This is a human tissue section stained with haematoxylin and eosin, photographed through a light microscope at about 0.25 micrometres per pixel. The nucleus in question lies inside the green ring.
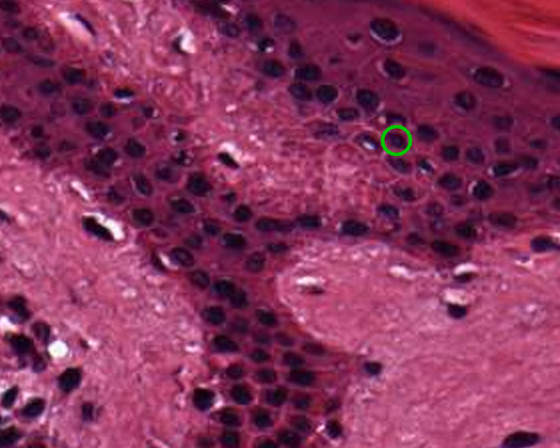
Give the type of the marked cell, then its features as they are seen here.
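Keratinocyte. The nucleus is oval, dark, and about the same size as the nuclei of the cells around it. The nucleus sits roughly in the middle of the cell and is surrounded by a moderate rim of pink-purple cytoplasm. The cell has a thin, faintly paler outline that separates it from its neighbours, so together they form a mosaic of polygonal cells. The cell lies within a thick, crowded sheet of similar cells whose dark nuclei are spaced fairly evenly throughout.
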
